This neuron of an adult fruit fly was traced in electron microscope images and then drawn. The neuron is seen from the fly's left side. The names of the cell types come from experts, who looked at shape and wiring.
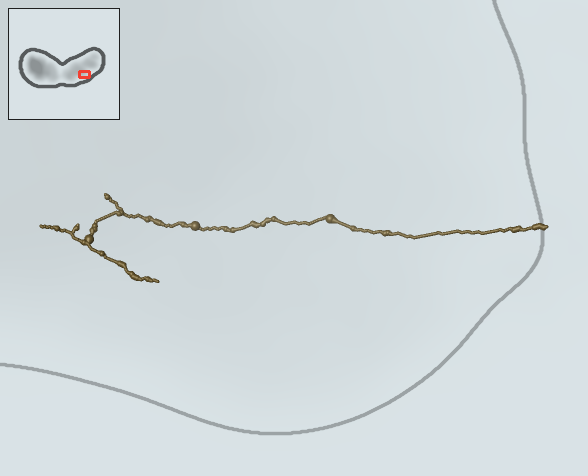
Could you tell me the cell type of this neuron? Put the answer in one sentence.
The cell type is LgLG2.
